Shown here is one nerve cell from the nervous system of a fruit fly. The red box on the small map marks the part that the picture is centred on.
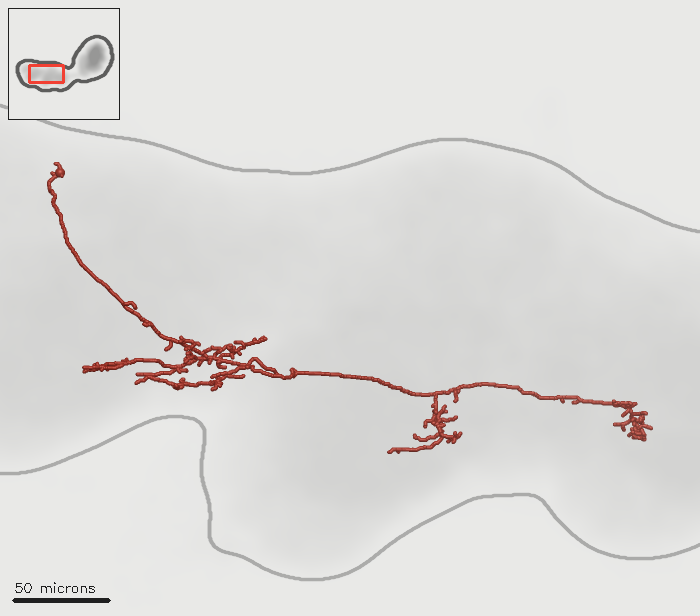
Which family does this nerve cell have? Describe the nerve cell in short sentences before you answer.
The cell body can be seen at the upper left of the picture. By the scale bar it is about 300 microns wide in this view. This is a nerve-cord intrinsic neuron. Its family is hemilineage 09A.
